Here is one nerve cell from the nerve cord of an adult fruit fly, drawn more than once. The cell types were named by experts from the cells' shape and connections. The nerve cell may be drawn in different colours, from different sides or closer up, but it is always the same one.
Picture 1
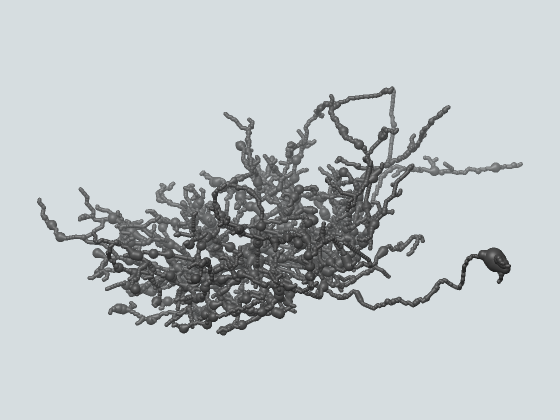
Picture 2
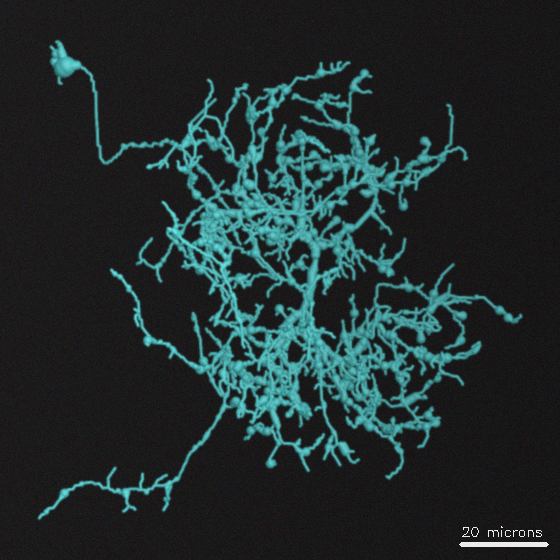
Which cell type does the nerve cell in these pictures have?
IN13B021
